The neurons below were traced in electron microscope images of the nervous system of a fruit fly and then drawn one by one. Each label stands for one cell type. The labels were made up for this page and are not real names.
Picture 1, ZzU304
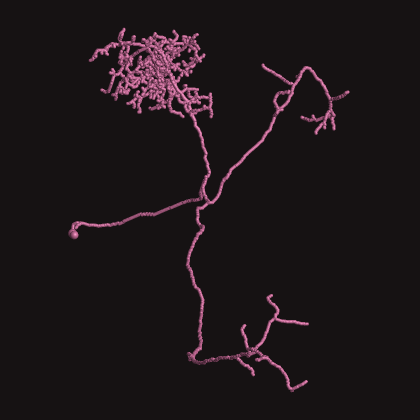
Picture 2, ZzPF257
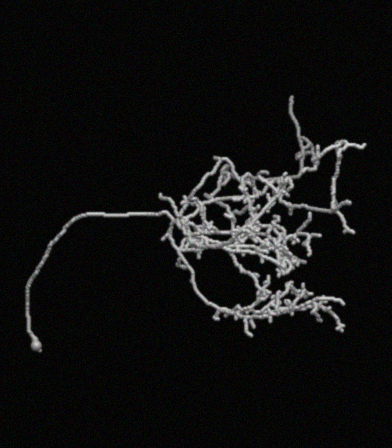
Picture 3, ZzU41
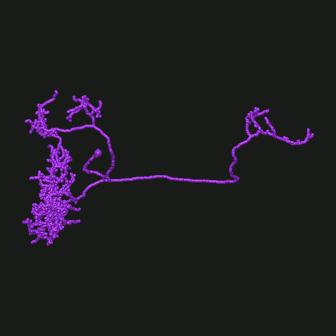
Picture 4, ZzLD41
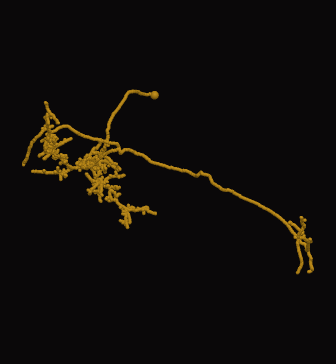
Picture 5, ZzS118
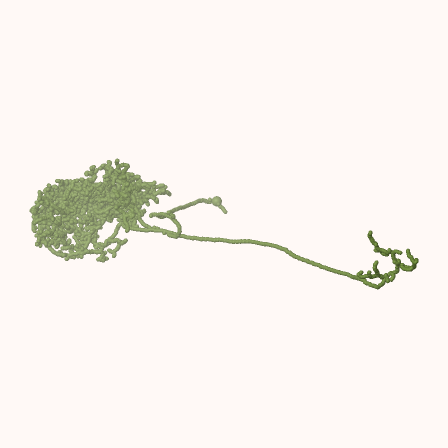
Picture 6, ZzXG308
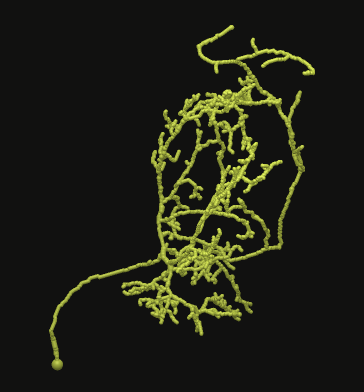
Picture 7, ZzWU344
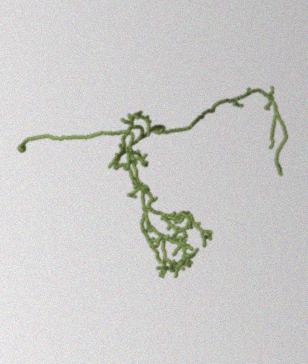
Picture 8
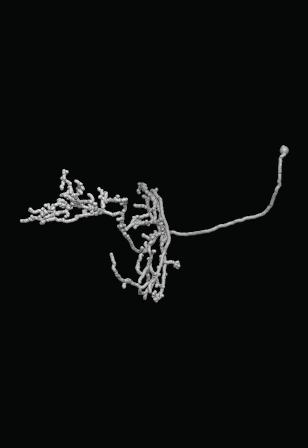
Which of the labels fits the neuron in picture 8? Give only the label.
ZzWU344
